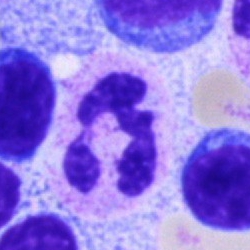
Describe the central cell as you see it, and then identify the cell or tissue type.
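Roughly round in outline, this one. The chromatin is dense and dark purple, and I can find no nucleoli in the nucleus. Nor do I see any vacuoles in the cytoplasm. A segmented neutrophil, then.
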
